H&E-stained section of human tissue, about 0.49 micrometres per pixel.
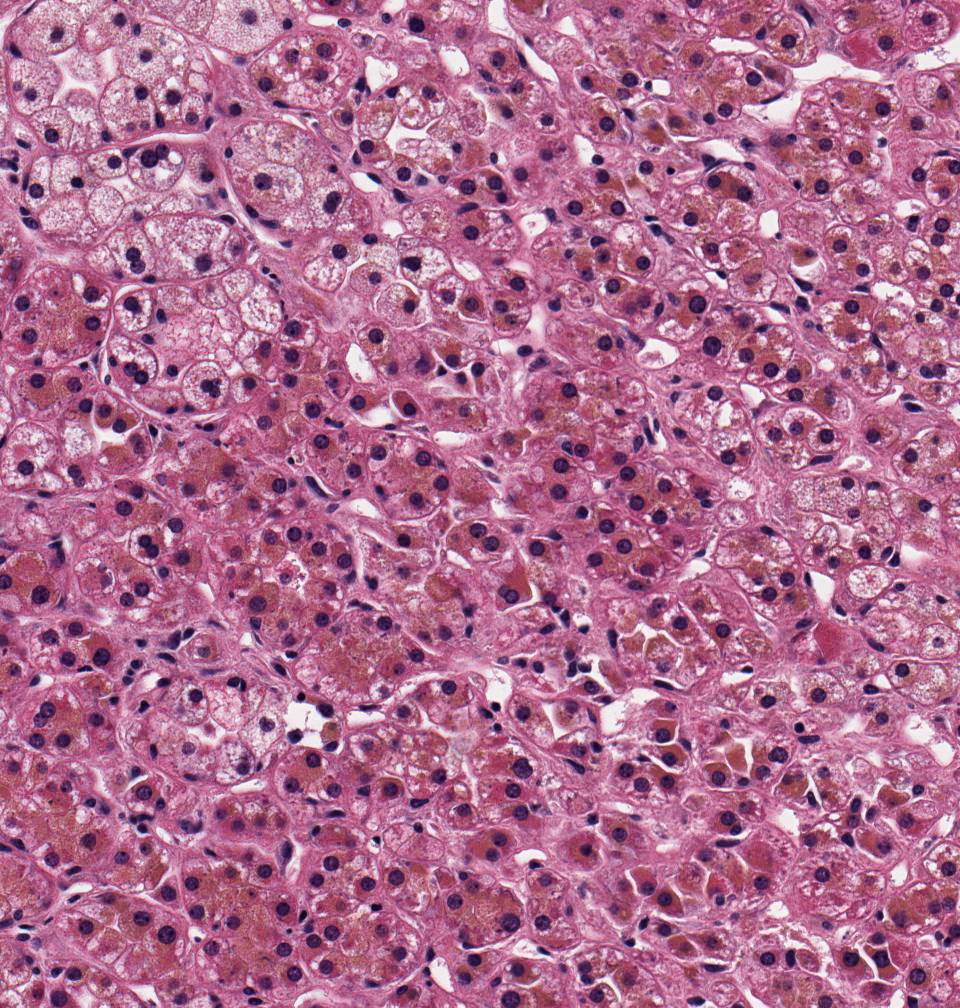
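Adrenal gland: the cells run in small nests and short cords with thin septa between them throughout. Up at the upper left you'll find cells with pale, finely vacuolated, foamy cytoplasm at their most concentrated. Over most of the field, though, the cytoplasm is eosinophilic and holds granular golden-brown pigment. The main cells mostly carry a single round, central nucleus with a small visible nucleolus.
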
